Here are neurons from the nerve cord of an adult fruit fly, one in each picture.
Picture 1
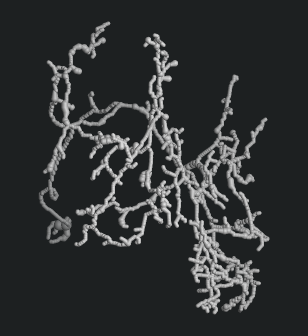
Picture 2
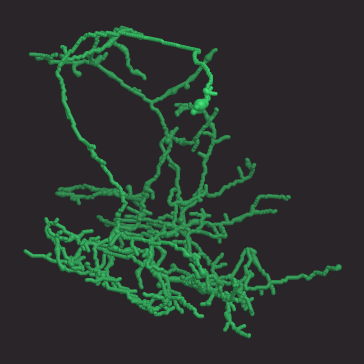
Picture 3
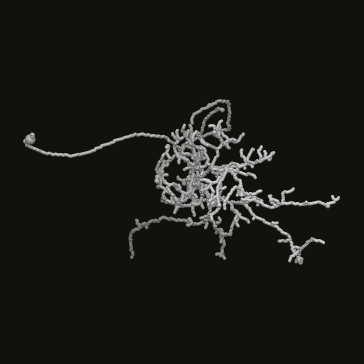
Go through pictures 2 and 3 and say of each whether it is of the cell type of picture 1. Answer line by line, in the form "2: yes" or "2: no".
2: yes
3: no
